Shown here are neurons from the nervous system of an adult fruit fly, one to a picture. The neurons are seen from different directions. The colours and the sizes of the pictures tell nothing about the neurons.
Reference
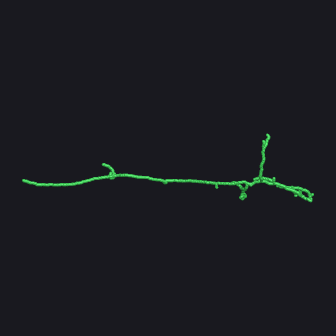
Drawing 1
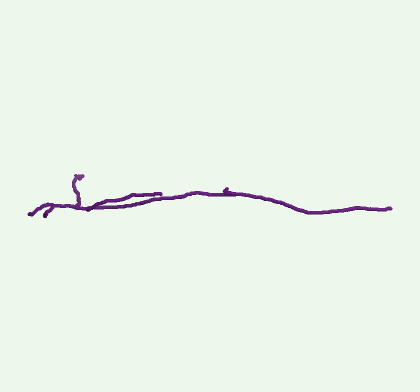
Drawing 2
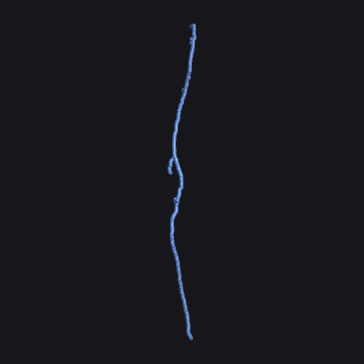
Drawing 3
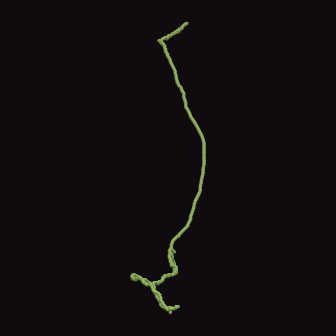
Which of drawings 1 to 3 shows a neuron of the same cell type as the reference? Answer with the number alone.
1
